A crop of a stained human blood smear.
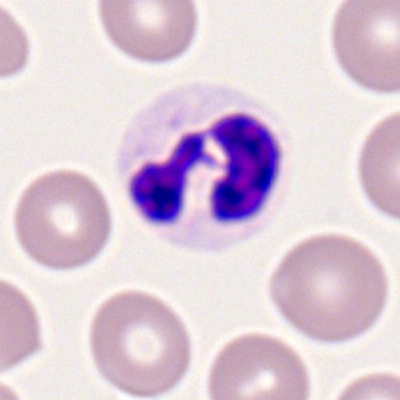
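Segmented neutrophil in a stained human blood smear: the cell in the middle has a round, smooth outline and plentiful pale pinkish-lilac cytoplasm. Its chromatin is deep purple and coarsely clumped, and the largest nuclear lobe lies on the right side of the cell.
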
